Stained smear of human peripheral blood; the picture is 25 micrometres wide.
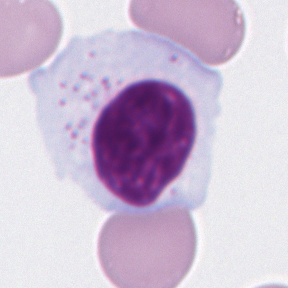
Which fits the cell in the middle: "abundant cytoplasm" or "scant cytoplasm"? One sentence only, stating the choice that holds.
Around the nucleus lies a broad area of cytoplasm.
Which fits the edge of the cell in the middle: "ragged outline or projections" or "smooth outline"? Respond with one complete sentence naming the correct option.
Projections, blebs or tags, or a frayed edge, mark the outline of the cell.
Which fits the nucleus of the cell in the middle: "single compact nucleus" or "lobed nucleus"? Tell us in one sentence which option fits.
This cell has an undivided, compact nucleus that is round, oval or kidney-shaped.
